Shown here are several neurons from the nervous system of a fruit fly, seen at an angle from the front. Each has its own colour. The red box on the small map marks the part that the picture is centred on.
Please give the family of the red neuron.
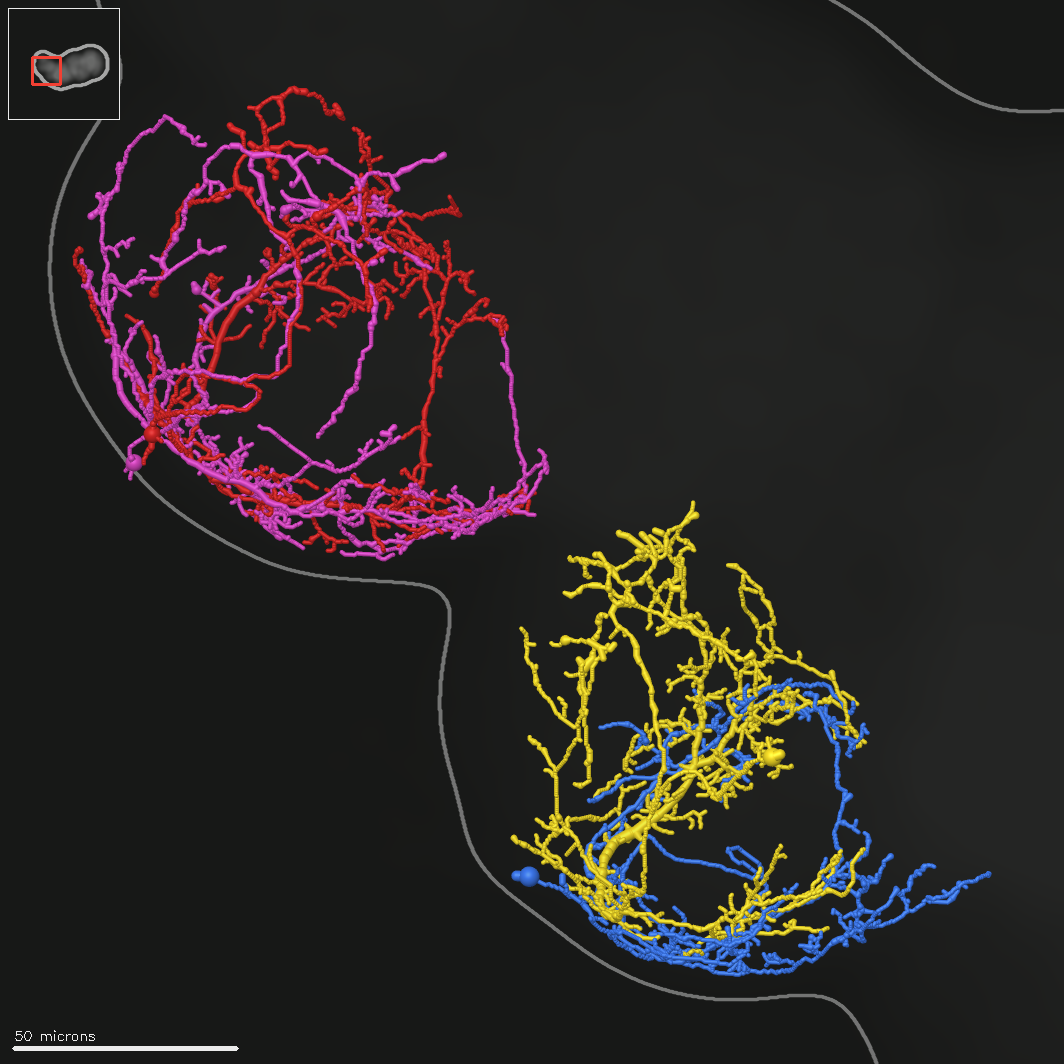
hemilineage 16B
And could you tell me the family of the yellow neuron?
hemilineage 08A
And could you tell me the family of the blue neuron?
hemilineage 01B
